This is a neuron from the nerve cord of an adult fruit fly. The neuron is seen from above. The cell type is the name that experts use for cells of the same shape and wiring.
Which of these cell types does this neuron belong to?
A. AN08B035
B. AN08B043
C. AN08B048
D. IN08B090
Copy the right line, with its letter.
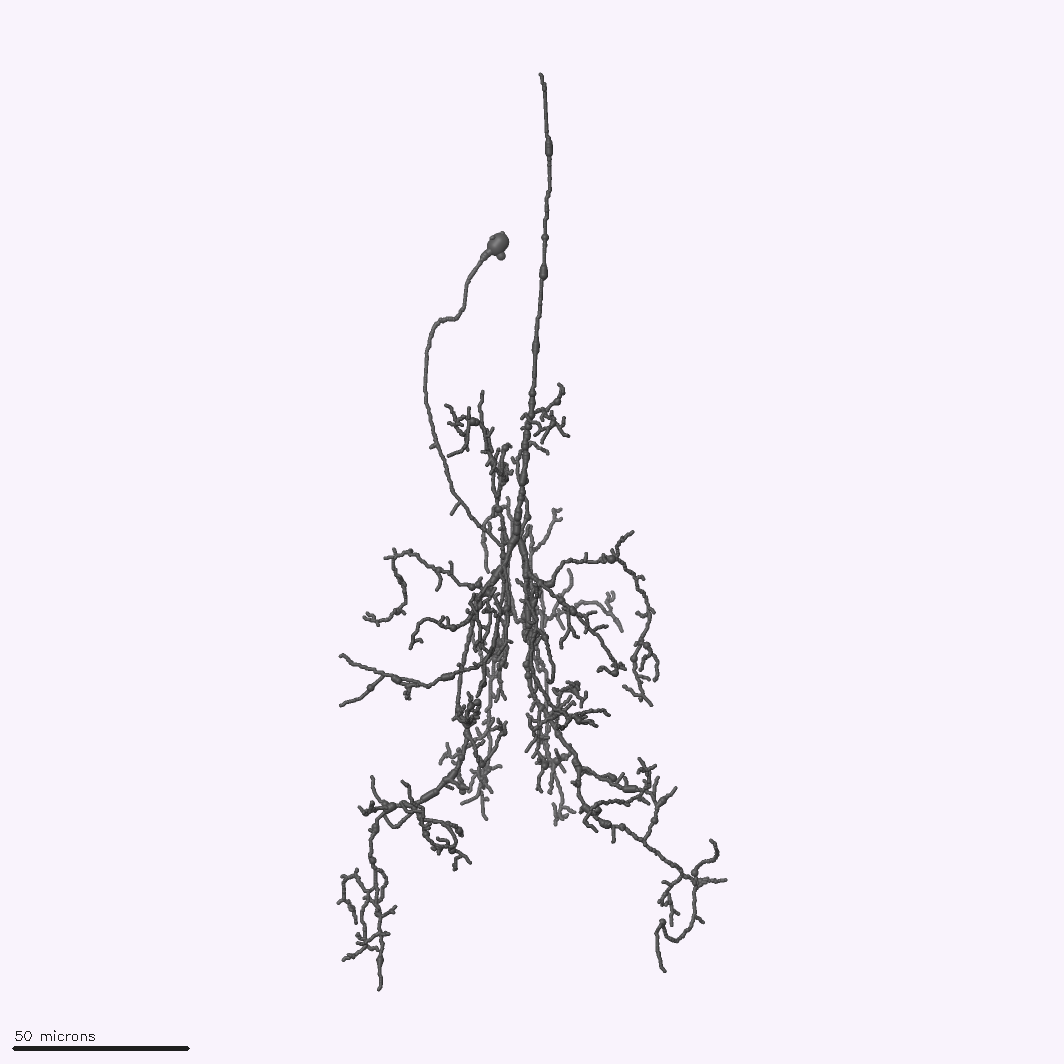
C. AN08B048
